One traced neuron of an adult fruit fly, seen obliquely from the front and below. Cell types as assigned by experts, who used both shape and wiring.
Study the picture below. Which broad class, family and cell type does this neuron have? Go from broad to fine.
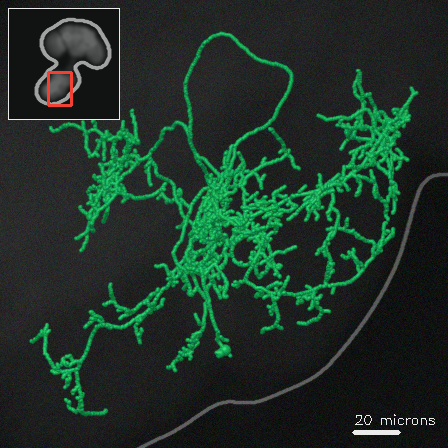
nerve-cord intrinsic neuron; hemilineage 12A; IN12A004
